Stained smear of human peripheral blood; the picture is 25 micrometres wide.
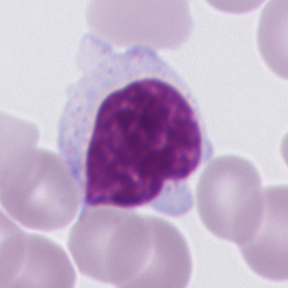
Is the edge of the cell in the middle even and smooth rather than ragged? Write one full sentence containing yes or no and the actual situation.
No, what this cell has is a rough outline, not a smooth one.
